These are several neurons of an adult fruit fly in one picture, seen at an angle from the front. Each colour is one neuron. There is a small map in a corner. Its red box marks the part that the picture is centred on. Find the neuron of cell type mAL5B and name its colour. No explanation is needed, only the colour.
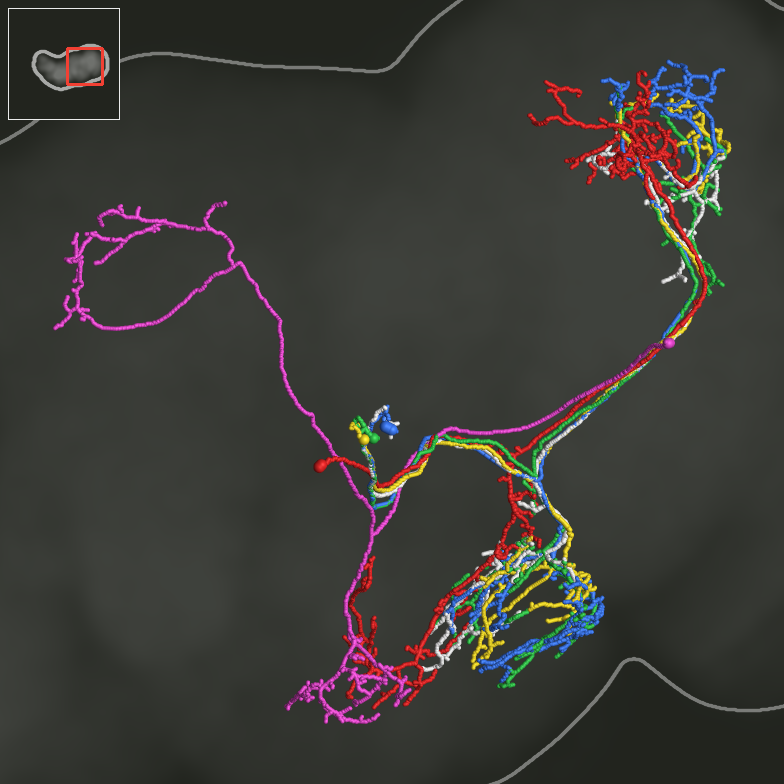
yellow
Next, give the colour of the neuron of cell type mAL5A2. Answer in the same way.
white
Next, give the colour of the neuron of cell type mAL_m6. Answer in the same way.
red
